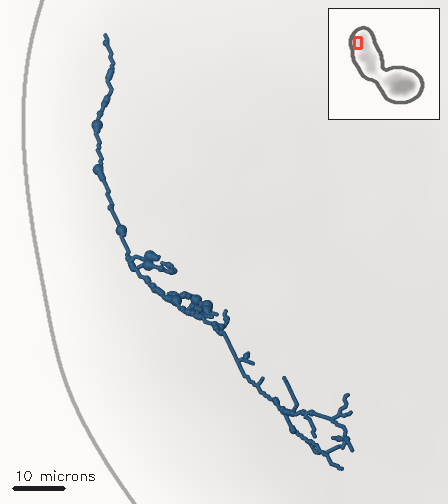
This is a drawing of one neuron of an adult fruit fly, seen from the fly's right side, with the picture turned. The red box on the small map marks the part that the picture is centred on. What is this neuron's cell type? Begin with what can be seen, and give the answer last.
No cell body is drawn. By the scale bar it is about 90 microns tall in this view. It is a sensory neuron entering the nerve cord. The cell type is LgLG1b.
